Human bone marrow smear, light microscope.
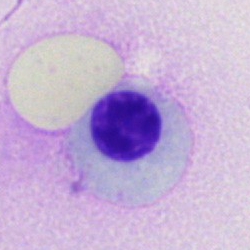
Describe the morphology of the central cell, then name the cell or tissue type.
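Nucleus off-centre, toward the top of the cell. Chromatin dark purple, densely condensed. Cytoplasm a broad, pale greyish-blue rim, widest below the nucleus. Name: erythroblast.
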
